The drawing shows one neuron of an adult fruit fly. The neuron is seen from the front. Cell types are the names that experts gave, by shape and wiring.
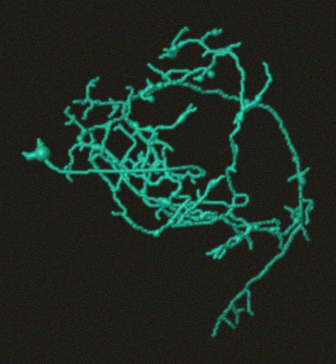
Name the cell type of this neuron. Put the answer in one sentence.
The cell type is CB2032.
